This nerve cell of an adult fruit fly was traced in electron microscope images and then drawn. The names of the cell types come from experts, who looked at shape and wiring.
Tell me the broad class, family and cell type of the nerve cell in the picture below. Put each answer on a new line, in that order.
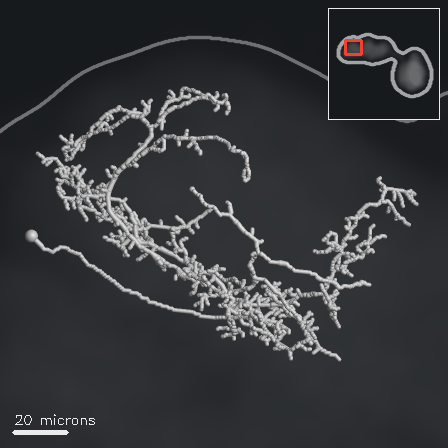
nerve-cord intrinsic neuron
hemilineage 03A
IN03A026_d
